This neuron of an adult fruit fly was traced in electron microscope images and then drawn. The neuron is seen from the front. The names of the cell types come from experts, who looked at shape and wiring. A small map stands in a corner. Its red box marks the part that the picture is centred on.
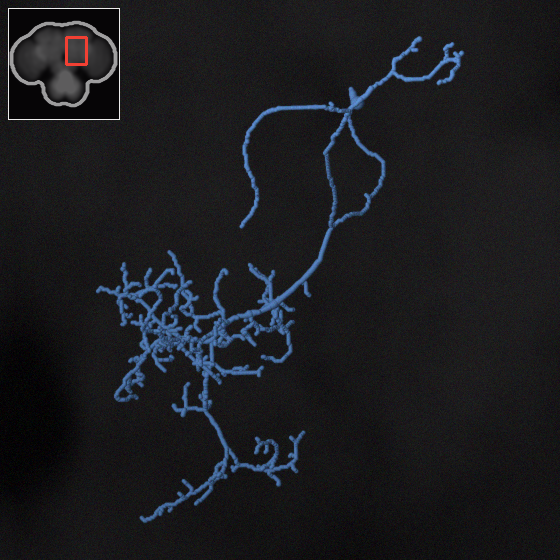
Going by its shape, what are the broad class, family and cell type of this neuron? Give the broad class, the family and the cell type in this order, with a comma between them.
central-brain intrinsic neuron, hemilineage DL1_ventral, AOTU049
